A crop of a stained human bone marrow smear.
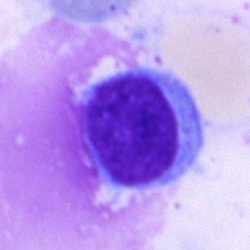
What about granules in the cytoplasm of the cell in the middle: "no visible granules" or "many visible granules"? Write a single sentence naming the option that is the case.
The cell shows no granules in its cytoplasm.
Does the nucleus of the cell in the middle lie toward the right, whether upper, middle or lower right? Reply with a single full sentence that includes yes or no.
No, toward the left of the cell is where the nucleus sits.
